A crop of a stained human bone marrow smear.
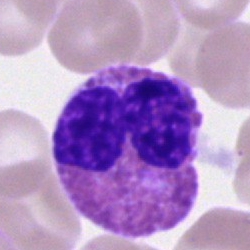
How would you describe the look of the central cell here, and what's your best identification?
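In this cell the nucleus occupies the upper half. Its chromatin is dark purple and coarsely clumped, and you will find no nucleoli in it. Turn to the cytoplasm: no vacuoles are seen there. What we have here is an eosinophil.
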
